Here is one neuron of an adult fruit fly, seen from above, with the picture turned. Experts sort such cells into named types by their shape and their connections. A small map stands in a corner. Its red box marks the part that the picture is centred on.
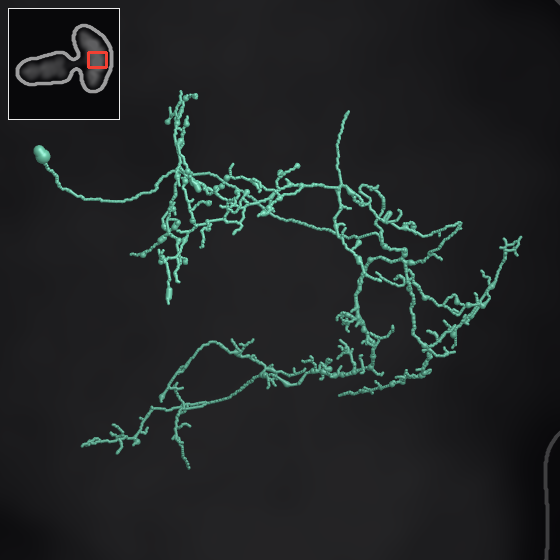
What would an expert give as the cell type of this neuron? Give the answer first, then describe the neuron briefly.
The cell type is CB4183. This is a central-brain intrinsic neuron. It is in the brain and does not reach the nerve cord. Its cell body lies at the upper left of the picture. The picture shows dozens of branch ends.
